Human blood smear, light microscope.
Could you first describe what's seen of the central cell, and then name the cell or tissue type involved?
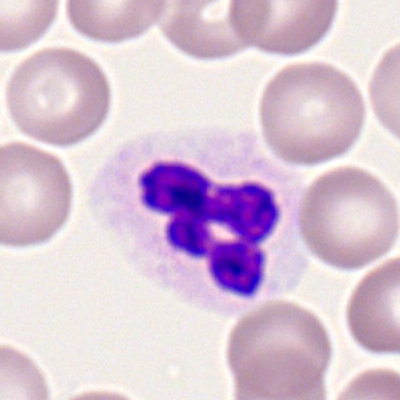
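The cell in the middle has a slightly irregular oval outline. Its chromatin is dark purple and coarsely clumped. Abundant pale pink-lilac cytoplasm holds fine, faint pinkish granules. This cell is a segmented neutrophil.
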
